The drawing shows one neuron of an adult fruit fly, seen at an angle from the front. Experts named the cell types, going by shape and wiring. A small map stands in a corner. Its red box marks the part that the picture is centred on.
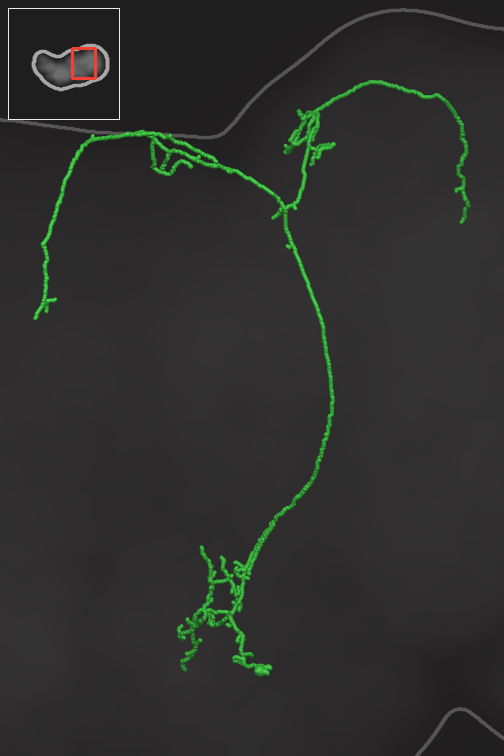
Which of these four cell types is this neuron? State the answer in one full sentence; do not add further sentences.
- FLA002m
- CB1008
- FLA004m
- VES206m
The neuron here is of the cell type FLA004m.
